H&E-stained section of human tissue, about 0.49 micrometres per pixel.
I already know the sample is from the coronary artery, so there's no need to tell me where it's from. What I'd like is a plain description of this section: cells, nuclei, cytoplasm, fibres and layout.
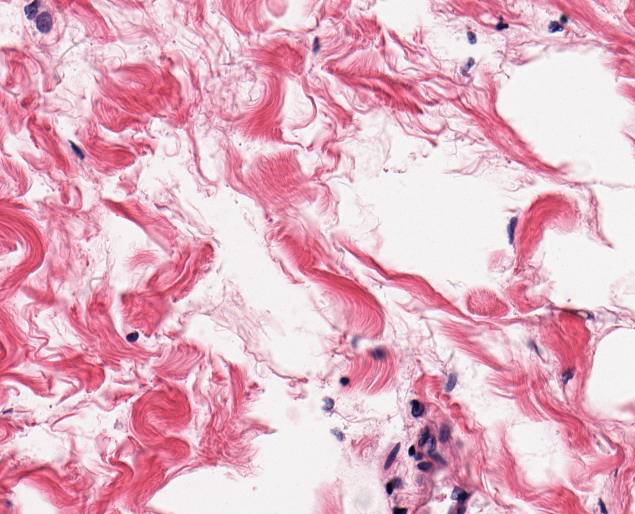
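Wavy, curved collagen bundles are seen here rather than straight ones. Between the thick bundles lie fine, pale, wispy fibrils. Near the lower edge, just right of centre, is a small cluster of dark nuclei. Epithelium is absent throughout the field.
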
